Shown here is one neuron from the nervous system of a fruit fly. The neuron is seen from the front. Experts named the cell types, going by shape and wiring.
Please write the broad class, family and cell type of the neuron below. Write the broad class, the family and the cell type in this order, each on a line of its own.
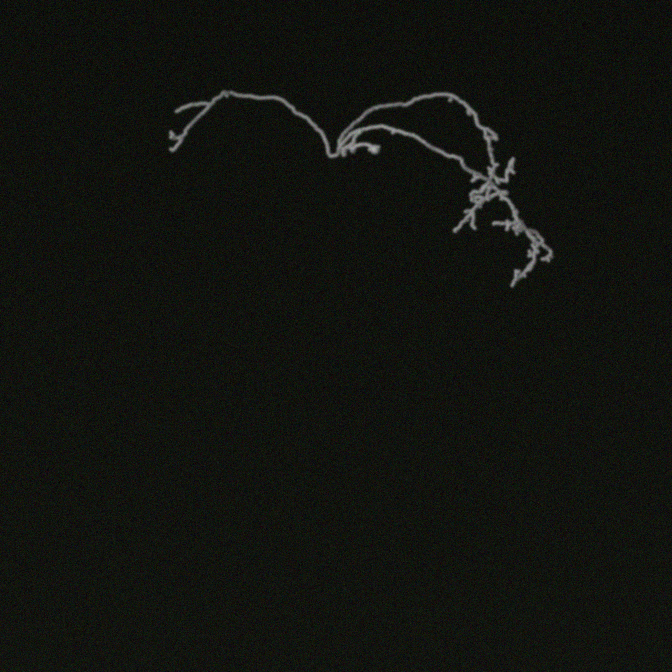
central-brain intrinsic neuron
hemilineage SMPad1
SMP106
